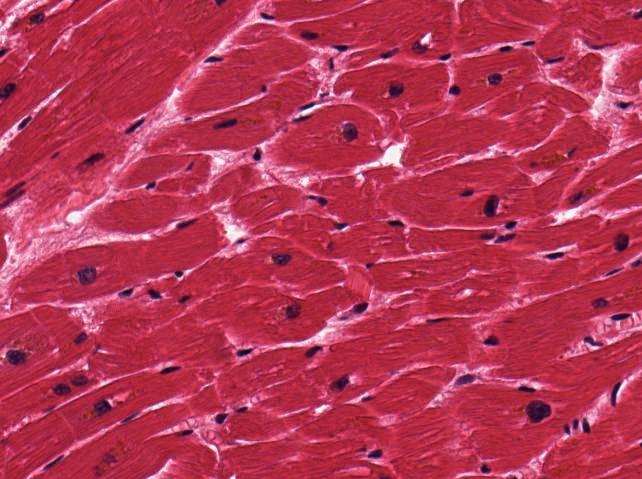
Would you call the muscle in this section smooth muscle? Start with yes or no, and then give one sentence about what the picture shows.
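No. The whole field is filled by closely packed striated muscle fibres with only thin pale spaces between them.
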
